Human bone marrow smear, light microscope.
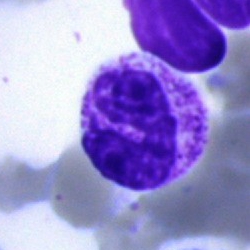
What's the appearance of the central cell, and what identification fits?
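The nucleus fills most of the cell and lies toward its left side. A pale groove crosses it, so it looks folded, and its chromatin is dark purple and clumped. Fine purple granules are scattered through the cytoplasm. This is a band neutrophil.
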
